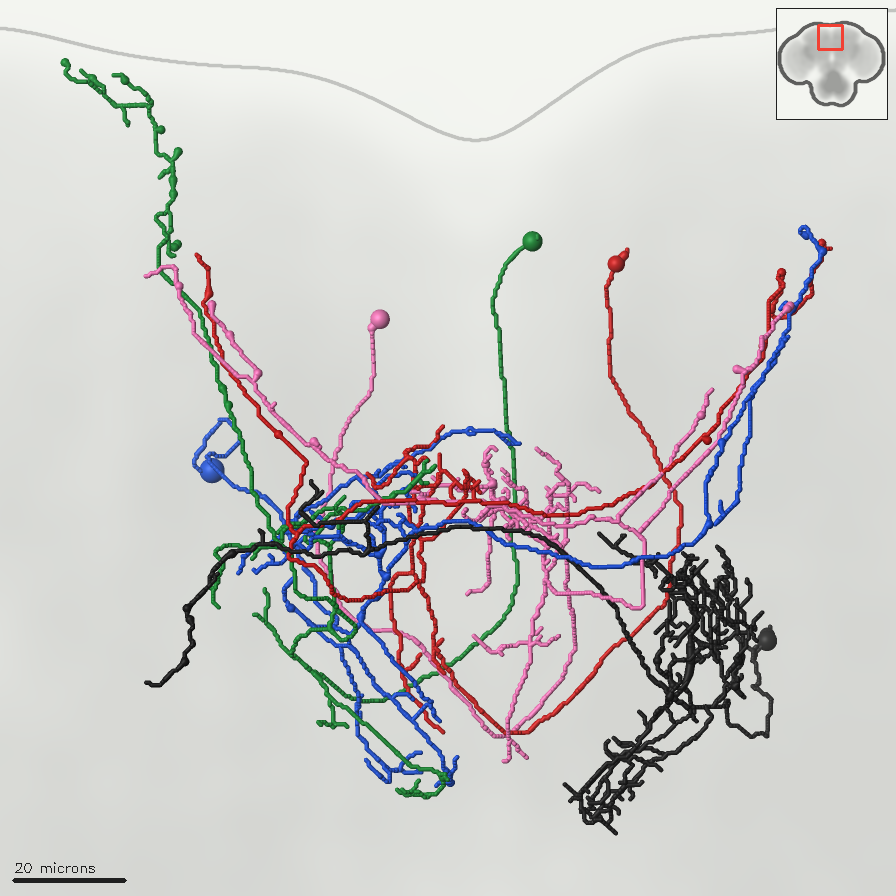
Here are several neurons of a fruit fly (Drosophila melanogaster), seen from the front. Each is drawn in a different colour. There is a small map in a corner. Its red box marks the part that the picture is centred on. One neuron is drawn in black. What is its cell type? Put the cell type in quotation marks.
"FC2C"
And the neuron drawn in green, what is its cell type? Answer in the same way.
"FS4A"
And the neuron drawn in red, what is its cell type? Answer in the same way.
"FS3_d"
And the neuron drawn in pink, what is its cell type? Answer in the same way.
"FS3_a"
